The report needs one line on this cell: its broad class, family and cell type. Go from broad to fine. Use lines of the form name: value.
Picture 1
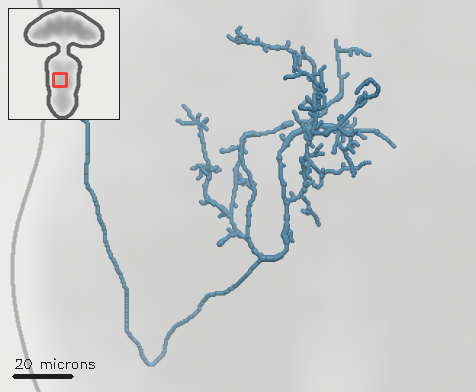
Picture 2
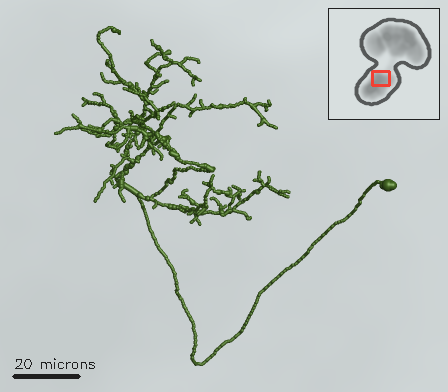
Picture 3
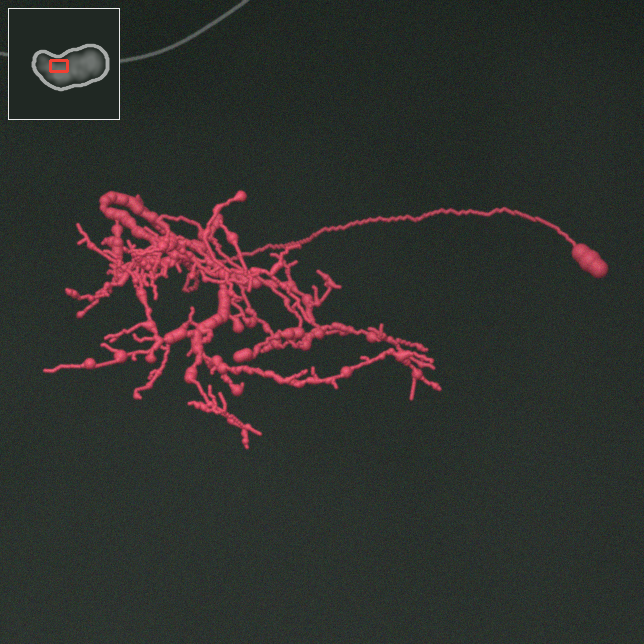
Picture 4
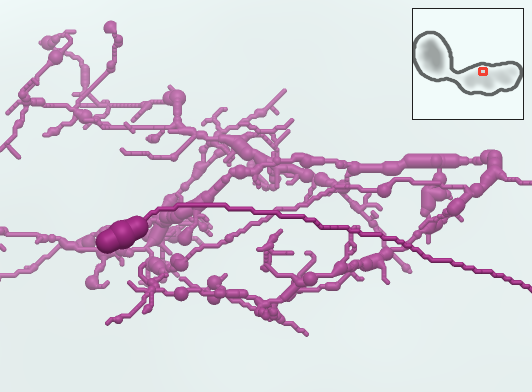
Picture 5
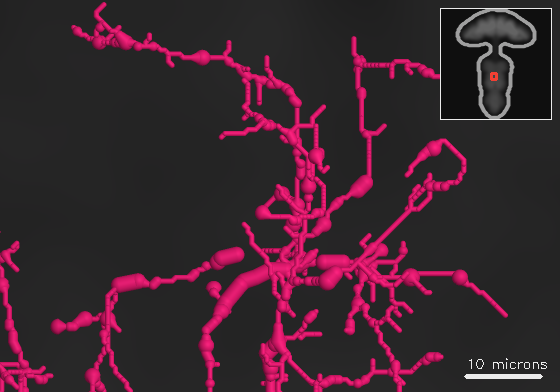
broad class: nerve-cord intrinsic neuron
family: hemilineage 11B
cell type: IN11B014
